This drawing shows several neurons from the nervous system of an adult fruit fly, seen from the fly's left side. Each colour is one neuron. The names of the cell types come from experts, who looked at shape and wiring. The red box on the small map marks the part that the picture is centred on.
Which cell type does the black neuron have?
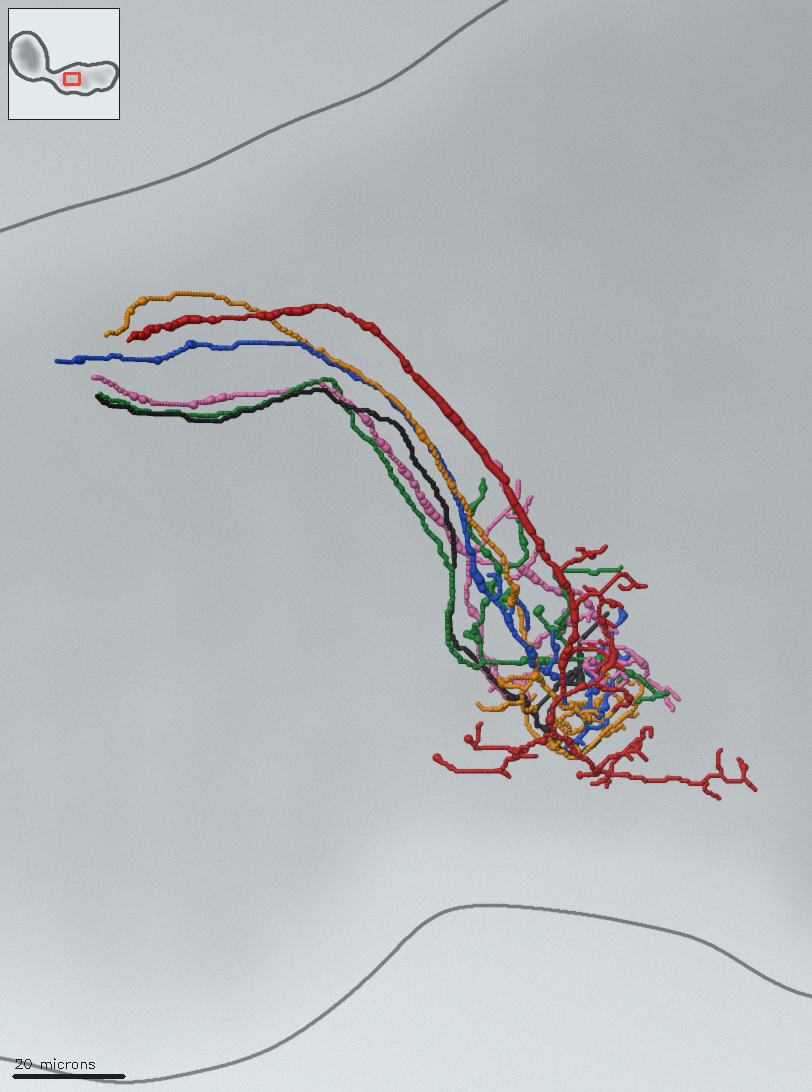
WG1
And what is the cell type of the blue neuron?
WG2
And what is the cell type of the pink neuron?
SNta14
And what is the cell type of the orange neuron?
WG3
